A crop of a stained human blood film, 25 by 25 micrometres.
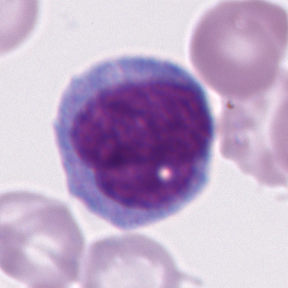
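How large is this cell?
It is about 15 micrometres across, with a roughly round outline and a slightly uneven edge.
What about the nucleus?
About 12 micrometres across, it fills about 60% of the cell's area and sits off-centre, shifted towards the right side.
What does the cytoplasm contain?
No granules are seen, and there are no vacuoles.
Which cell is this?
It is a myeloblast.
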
